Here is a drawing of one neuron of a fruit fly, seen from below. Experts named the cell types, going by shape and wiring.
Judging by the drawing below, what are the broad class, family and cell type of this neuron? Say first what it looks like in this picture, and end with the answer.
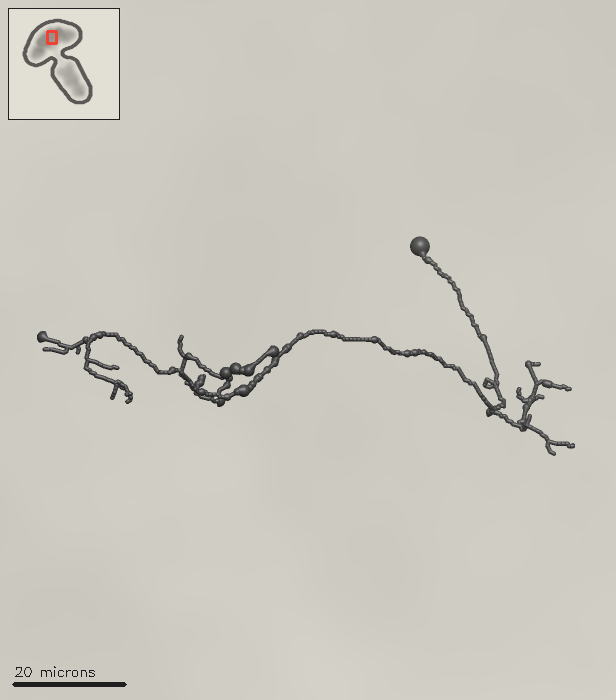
It is in the brain and does not reach the nerve cord. From left to right in the picture it spans about 95 microns. It is a central-brain intrinsic neuron. The name of its family is class CX. Its cell type is PFNp_d.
